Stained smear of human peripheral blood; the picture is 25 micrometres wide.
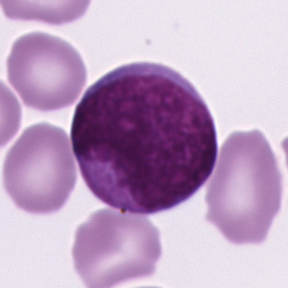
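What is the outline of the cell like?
Round and smooth, about 13 micrometres across.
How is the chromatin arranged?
Fine and evenly spread, with no coarse dark blocks.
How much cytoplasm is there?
Only a thin rim, widest at the lower left, where it is paler than the nucleus; the round nucleus fills about 90% of the cell's area.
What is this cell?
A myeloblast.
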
